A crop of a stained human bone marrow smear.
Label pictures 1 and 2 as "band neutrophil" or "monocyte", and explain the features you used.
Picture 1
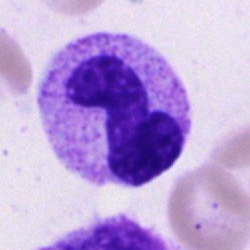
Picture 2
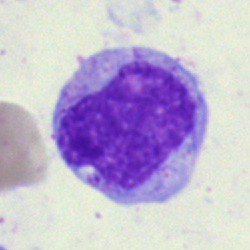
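Of the two cells, the band neutrophil is in picture 1 and the monocyte in picture 2. The band neutrophil's outline is round and smooth; the monocyte's is roughly round. In the band neutrophil, the nucleus runs diagonally from the upper left to the lower right of the cell, its chromatin is dark purple and dense with coarse clumping, and no nucleoli are visible. The monocyte's chromatin is also dark purple, but mottled and only lightly clumped.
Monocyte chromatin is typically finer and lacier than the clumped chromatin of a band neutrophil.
The band neutrophil's cytoplasm is abundant and pale lilac, whereas the monocyte's is pale grey-blue, with a rim wider on the right side than on the left.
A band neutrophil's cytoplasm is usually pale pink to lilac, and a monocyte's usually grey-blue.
A small clear vacuole lies in the monocyte's cytoplasm at the lower left, while no vacuoles are seen in the band neutrophil.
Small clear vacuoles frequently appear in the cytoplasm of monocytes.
A pale red cell lies just beside the monocyte on its left.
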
